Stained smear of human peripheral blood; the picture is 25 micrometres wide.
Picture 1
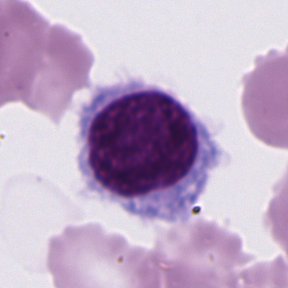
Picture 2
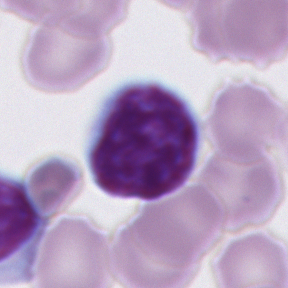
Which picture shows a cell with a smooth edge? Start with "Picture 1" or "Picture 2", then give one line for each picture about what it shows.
Picture 2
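What picture 1 shows: The cell border is ragged rather than smooth.
What picture 2 shows: The cell outline is roughly round and smooth.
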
